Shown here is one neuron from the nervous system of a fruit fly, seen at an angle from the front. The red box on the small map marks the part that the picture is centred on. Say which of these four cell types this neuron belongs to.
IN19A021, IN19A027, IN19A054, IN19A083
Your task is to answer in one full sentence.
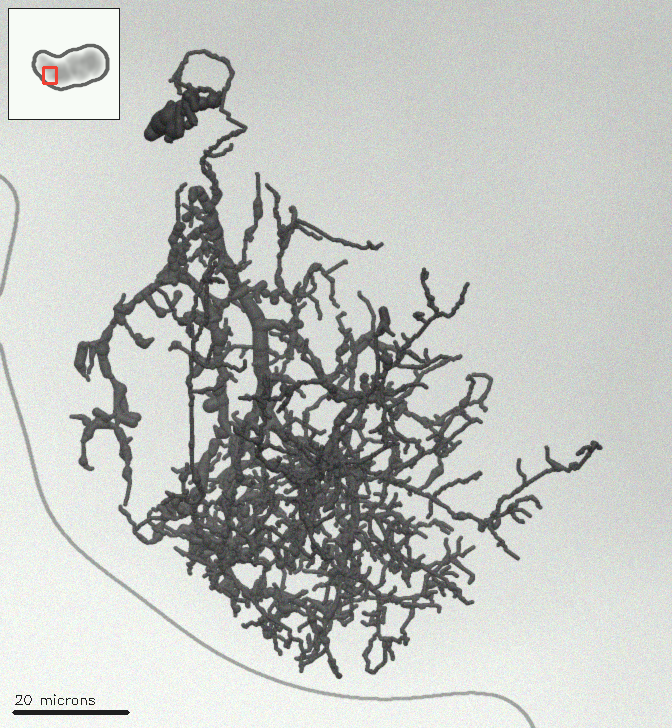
Belonging to the cell type IN19A021 is this neuron.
